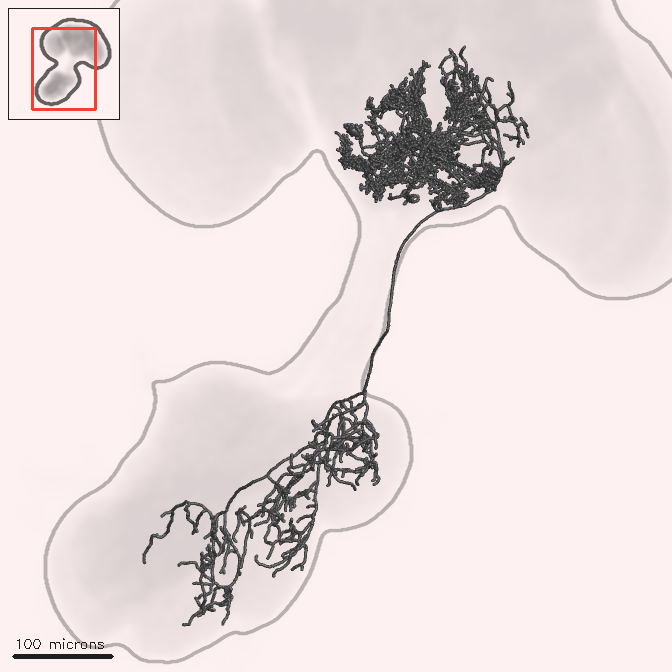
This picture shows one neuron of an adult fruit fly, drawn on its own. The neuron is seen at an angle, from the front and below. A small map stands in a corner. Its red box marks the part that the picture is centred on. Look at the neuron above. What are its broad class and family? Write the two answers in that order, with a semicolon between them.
descending neuron; DNg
